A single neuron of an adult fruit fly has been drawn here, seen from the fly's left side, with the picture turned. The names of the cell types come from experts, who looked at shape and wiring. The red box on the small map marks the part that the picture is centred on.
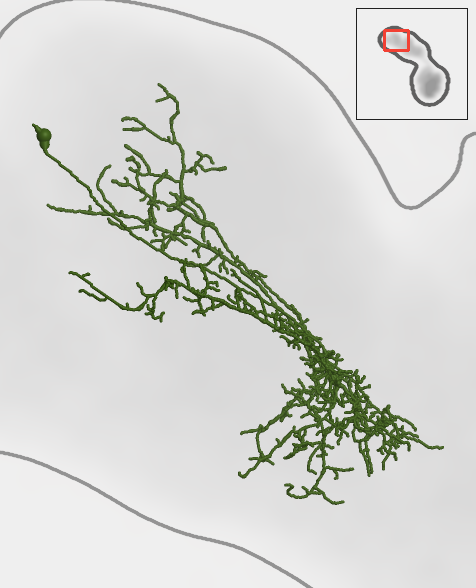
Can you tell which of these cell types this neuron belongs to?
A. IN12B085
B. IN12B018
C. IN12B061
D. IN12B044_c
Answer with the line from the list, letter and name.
B. IN12B018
